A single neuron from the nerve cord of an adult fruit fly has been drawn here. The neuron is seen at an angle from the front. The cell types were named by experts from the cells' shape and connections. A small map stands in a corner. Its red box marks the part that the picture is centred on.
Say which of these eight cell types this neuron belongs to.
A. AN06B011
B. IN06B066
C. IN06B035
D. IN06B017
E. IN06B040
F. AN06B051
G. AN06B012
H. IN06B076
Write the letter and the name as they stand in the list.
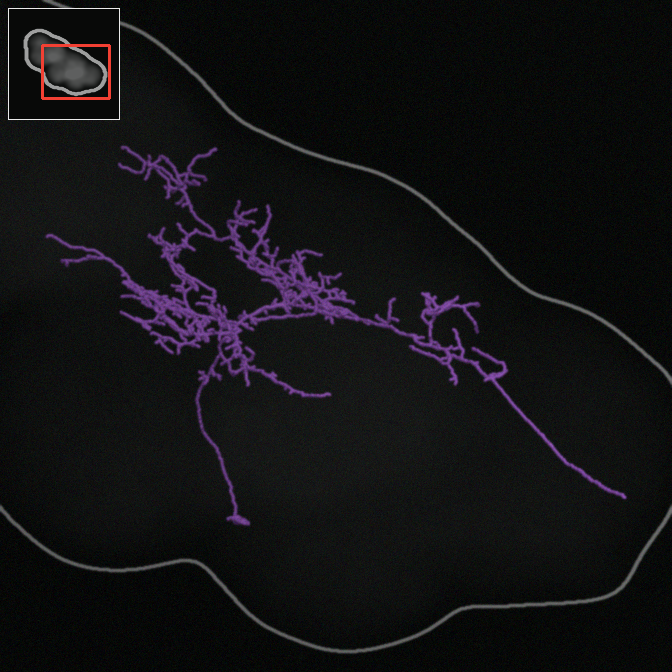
F. AN06B051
